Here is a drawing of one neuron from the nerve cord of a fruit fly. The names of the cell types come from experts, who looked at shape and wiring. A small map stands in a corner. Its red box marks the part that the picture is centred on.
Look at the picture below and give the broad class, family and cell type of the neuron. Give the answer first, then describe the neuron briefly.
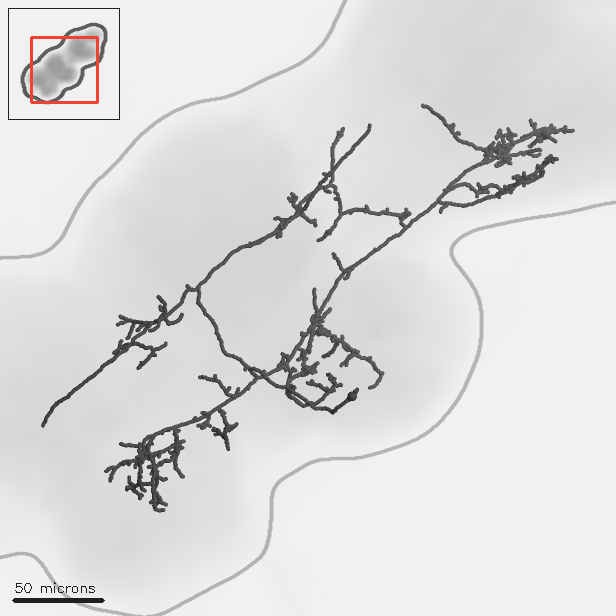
Its broad class is nerve-cord intrinsic neuron. The family is hemilineage 18B. The cell type is IN18B037. From left to right in the picture it spans about 300 microns. The picture shows dozens of branch ends.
